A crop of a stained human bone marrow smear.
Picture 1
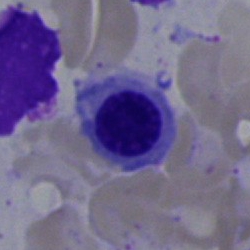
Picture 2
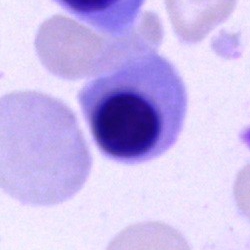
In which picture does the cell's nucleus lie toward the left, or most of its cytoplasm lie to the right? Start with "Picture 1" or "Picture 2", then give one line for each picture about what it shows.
Picture 2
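In picture 1: The rim of cytoplasm is wider on the left of the nucleus than on the right.
In picture 2: The nucleus sits off-centre, toward the lower left of the cell.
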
